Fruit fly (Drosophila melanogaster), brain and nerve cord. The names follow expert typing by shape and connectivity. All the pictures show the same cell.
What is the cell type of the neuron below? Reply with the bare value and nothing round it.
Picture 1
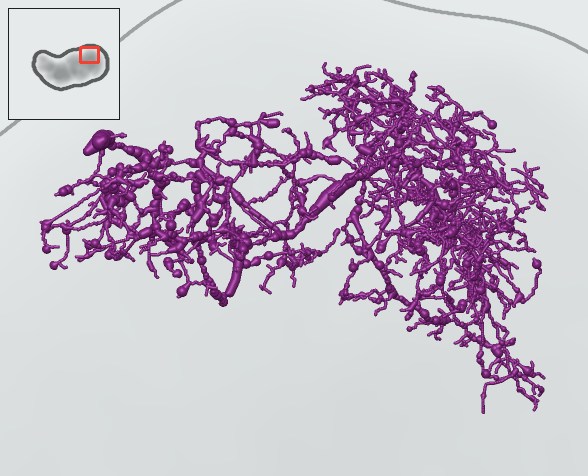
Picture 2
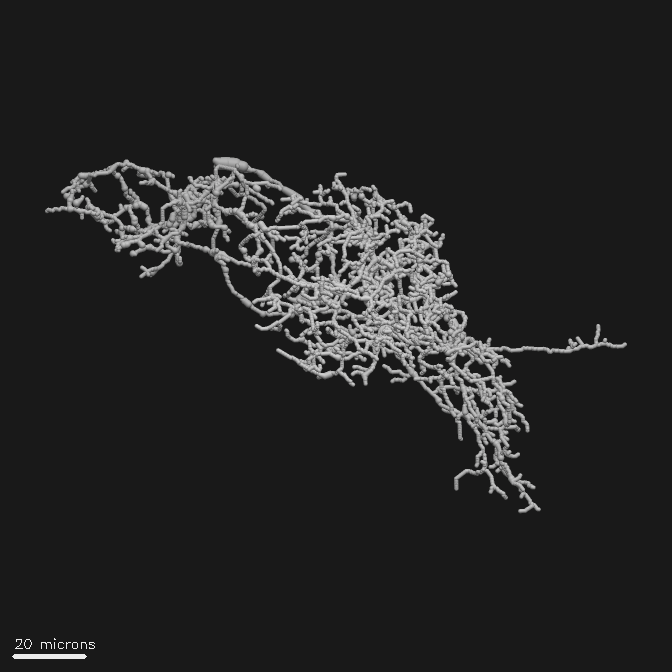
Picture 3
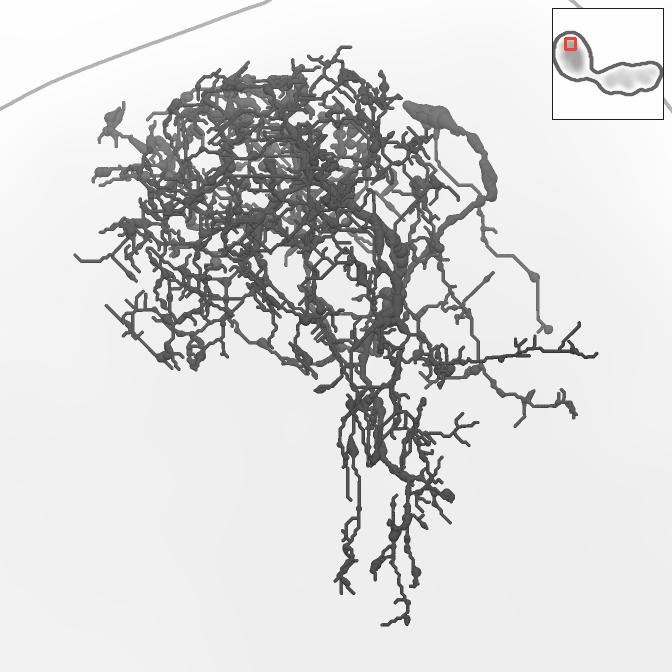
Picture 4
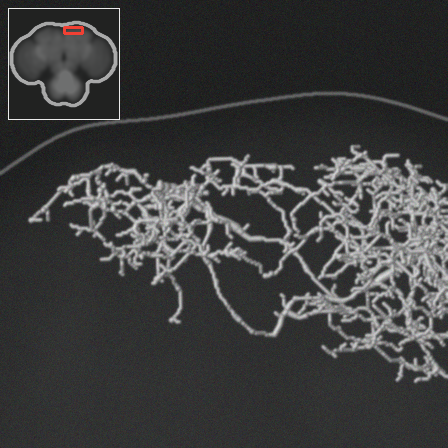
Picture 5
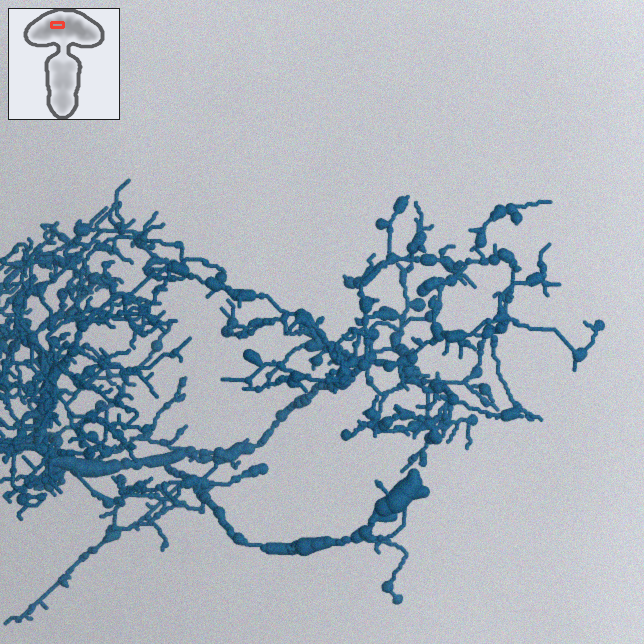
SLP391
